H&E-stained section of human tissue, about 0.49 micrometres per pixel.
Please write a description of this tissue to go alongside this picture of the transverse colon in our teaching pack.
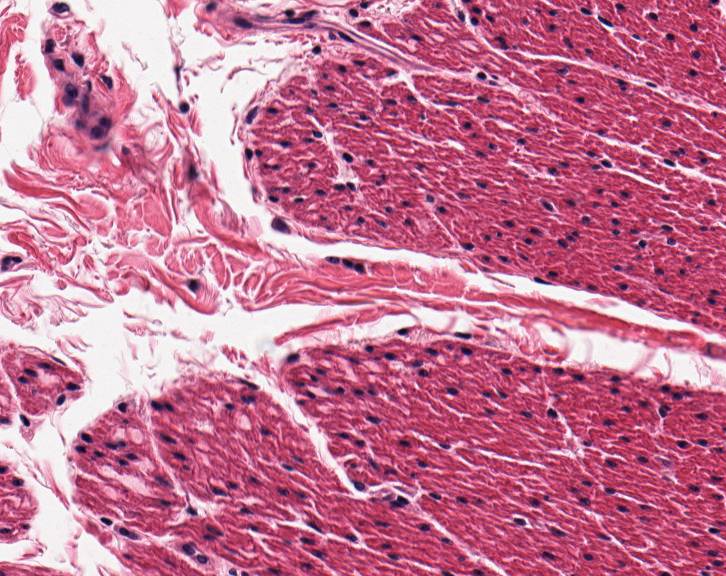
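Here, two large bundles of muscle cells fill the upper right and lower half, with a band of connective tissue running between them, left toward right. In each, elongated cells run roughly parallel lengthwise. A smaller muscle bundle lies along the left edge's lower half.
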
